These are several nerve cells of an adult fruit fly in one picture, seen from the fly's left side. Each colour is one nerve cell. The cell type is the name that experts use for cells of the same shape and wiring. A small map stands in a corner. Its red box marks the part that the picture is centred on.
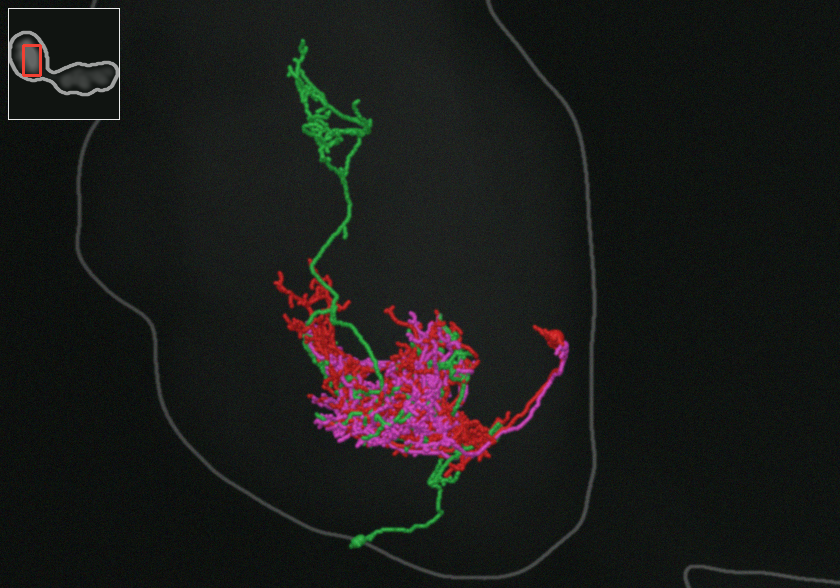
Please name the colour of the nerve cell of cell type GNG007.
magenta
